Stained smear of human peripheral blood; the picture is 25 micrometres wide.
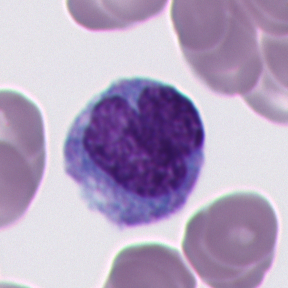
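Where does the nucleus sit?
Off-centre, toward the upper right, with a notch in its upper edge.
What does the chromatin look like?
Dark purple and coarsely clumped.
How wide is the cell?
About 13 micrometres across, with its rim of cytoplasm widest on the lower left.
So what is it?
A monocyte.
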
